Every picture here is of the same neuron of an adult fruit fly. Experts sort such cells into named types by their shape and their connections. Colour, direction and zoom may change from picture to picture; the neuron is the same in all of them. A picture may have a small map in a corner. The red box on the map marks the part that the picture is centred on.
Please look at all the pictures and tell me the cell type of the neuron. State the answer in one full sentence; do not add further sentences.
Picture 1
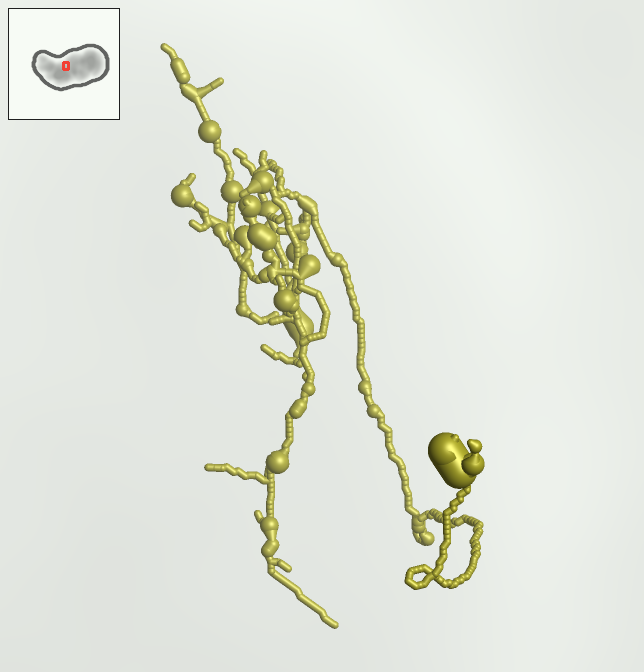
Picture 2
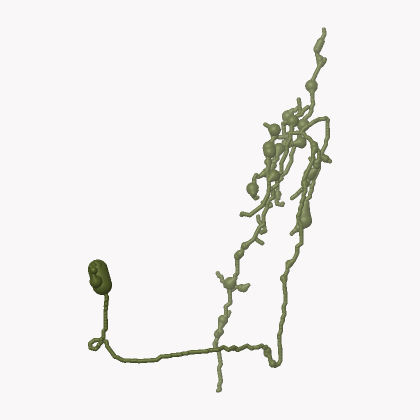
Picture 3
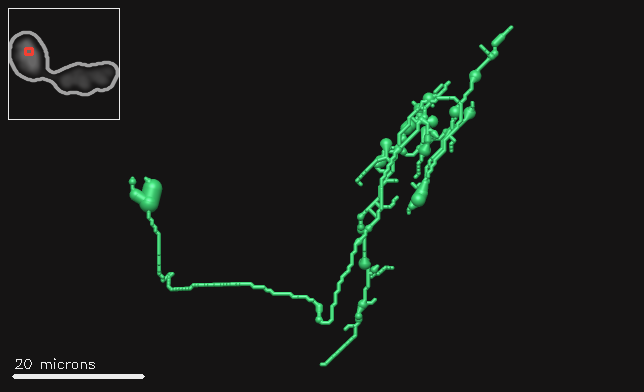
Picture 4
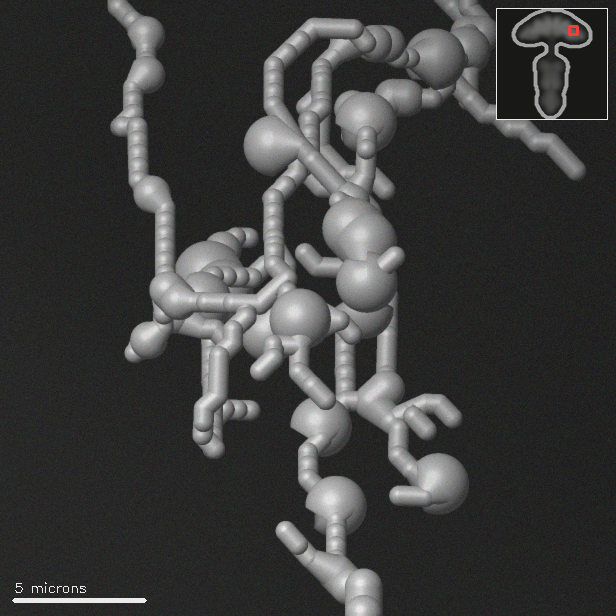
Belonging to the cell type Cm18 is this neuron.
